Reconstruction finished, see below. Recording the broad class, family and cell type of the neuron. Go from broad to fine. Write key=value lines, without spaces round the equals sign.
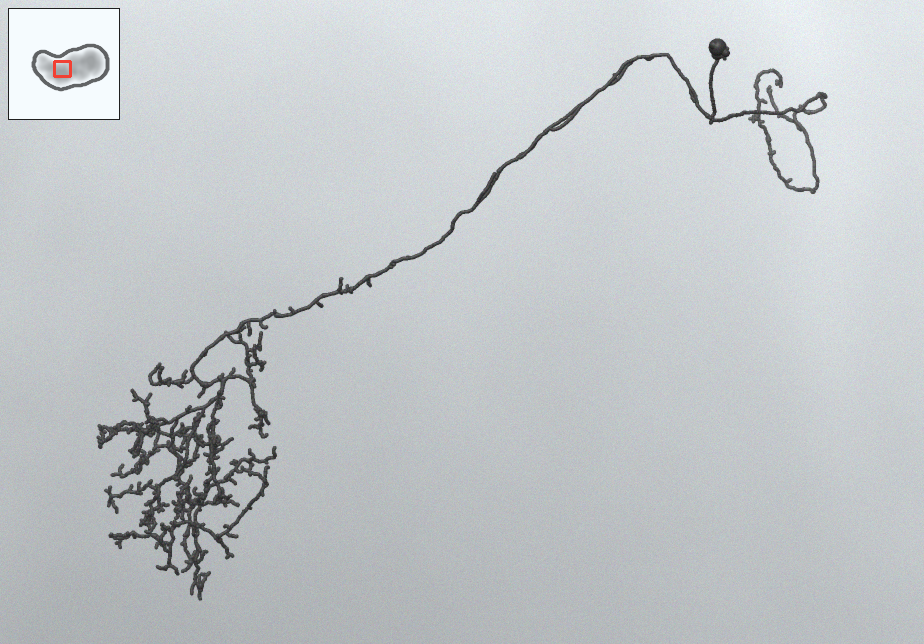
broad_class=optic-lobe intrinsic neuron
family=MeLo
cell_type=MeLo6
